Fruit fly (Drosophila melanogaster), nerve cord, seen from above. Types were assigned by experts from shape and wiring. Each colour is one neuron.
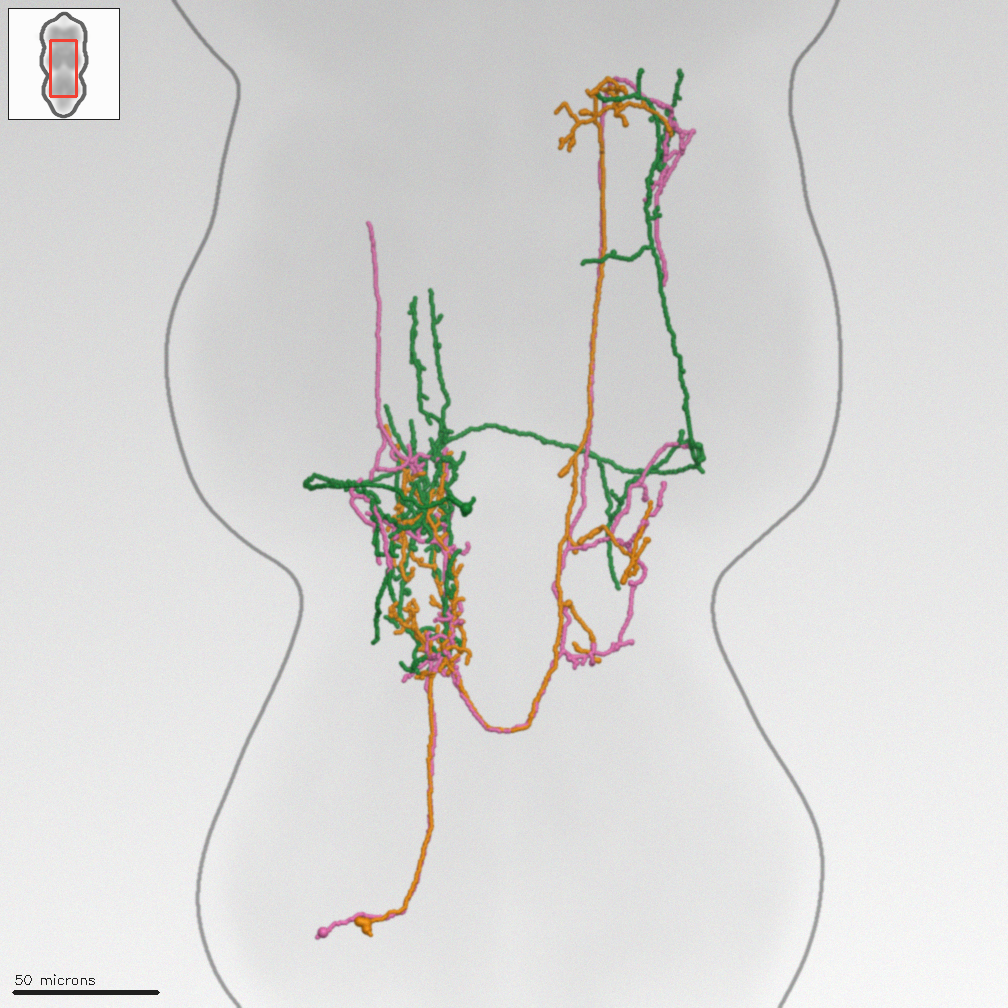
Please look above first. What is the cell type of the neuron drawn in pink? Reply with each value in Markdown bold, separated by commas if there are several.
**IN06A072**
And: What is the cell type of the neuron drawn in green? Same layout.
**IN19B081**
